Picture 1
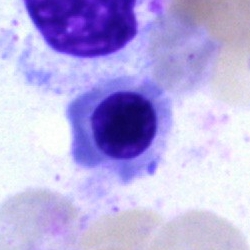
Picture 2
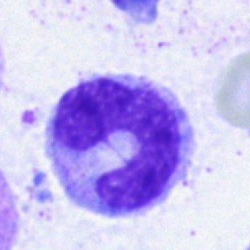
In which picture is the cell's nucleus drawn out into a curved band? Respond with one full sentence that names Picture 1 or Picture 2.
Picture 2 shows a cell whose nucleus forms a curved band without separate lobes.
